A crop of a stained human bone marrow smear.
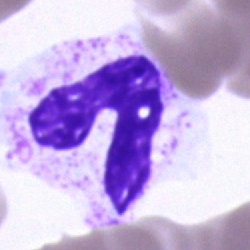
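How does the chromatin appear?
Dense and dark purple, with no visible nucleoli.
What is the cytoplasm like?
Abundant and pale.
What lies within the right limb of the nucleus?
A small bright white spot.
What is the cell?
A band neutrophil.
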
